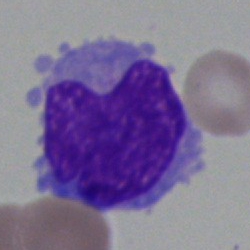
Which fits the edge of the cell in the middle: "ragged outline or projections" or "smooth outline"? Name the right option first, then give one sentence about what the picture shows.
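Ragged outline or projections. Small rounded blebs of cytoplasm project from the upper-left edge of the cell.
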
